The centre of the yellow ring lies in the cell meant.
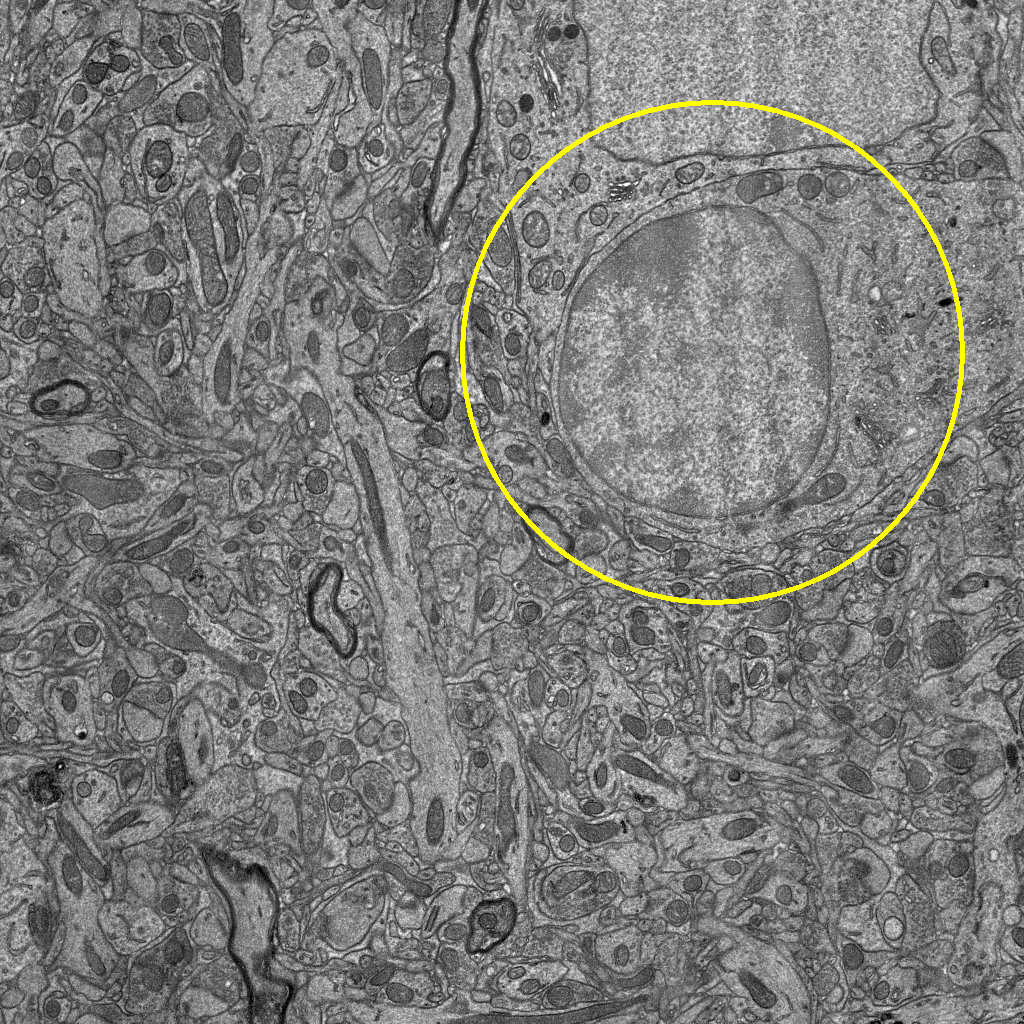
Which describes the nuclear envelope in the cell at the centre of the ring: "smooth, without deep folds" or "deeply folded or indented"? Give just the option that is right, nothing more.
Smooth, without deep folds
